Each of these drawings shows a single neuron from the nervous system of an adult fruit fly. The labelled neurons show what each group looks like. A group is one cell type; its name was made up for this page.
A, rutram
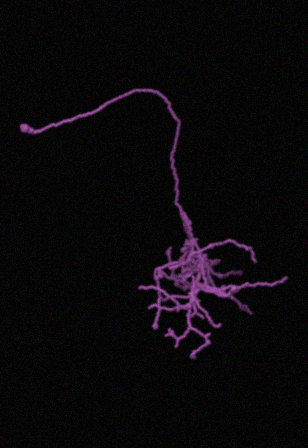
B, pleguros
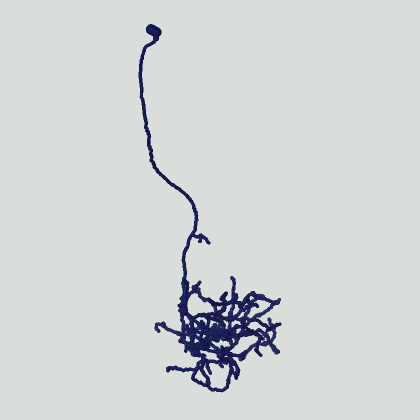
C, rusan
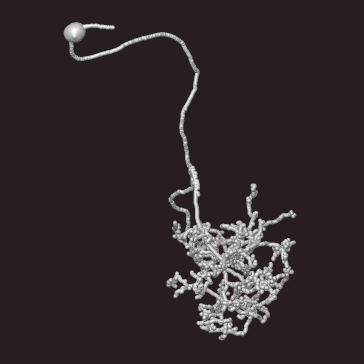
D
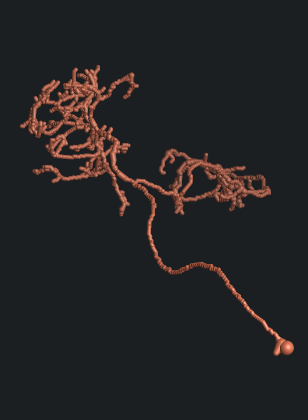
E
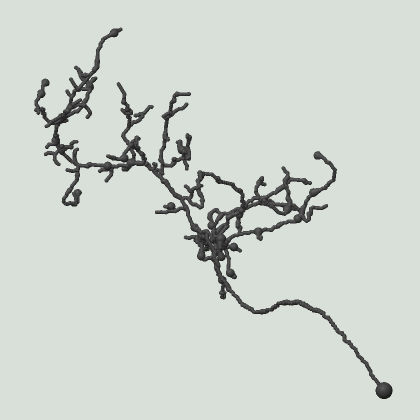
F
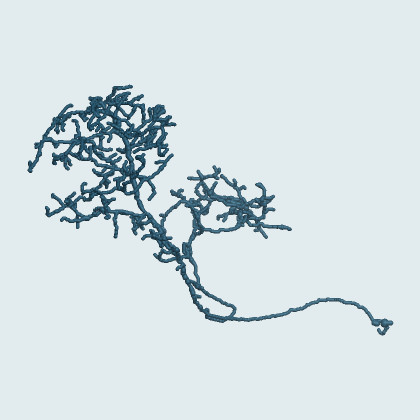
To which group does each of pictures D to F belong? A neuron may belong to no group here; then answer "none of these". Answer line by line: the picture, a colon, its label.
D: rusan
E: none of these
F: none of these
